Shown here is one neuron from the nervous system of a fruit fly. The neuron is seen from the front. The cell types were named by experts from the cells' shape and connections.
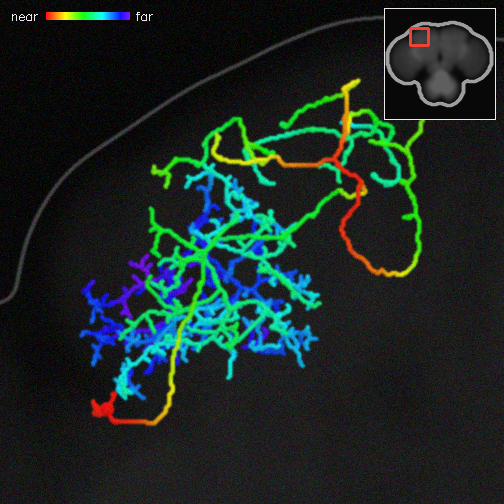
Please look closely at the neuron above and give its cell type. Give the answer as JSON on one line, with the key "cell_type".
{"cell_type": "LHAV6b4"}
